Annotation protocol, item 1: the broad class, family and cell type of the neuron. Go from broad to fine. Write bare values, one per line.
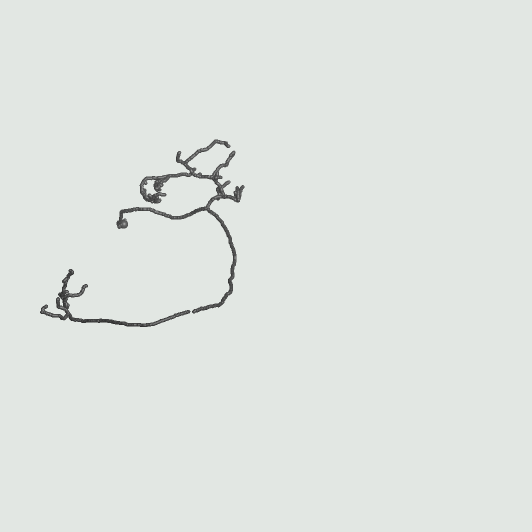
central-brain intrinsic neuron
hemilineage ALlv1
M_lvPNm46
